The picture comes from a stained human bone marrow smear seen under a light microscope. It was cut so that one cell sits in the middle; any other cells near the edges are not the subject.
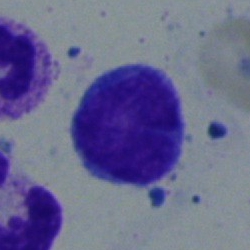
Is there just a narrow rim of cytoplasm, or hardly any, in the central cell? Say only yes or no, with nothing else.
Yes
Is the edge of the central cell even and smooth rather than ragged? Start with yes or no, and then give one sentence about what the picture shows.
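Yes. The cell edge is smooth, without projections.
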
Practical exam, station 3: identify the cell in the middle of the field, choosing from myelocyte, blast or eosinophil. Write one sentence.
Centrally within this crop lies a blast.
